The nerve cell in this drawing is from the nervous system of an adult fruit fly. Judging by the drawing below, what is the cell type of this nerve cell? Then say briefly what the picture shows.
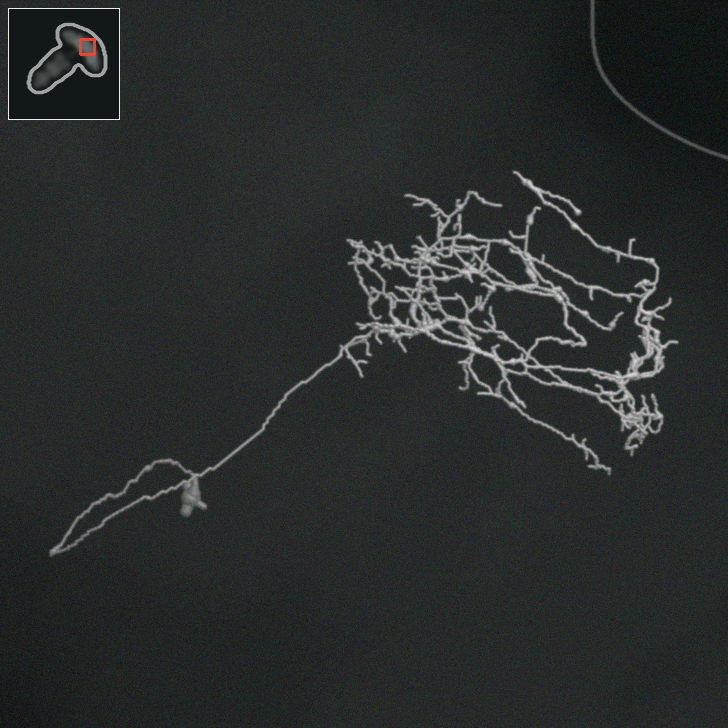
Its cell type is GNG409. Its broad class is central-brain intrinsic neuron. In this view it is wider than it is tall.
